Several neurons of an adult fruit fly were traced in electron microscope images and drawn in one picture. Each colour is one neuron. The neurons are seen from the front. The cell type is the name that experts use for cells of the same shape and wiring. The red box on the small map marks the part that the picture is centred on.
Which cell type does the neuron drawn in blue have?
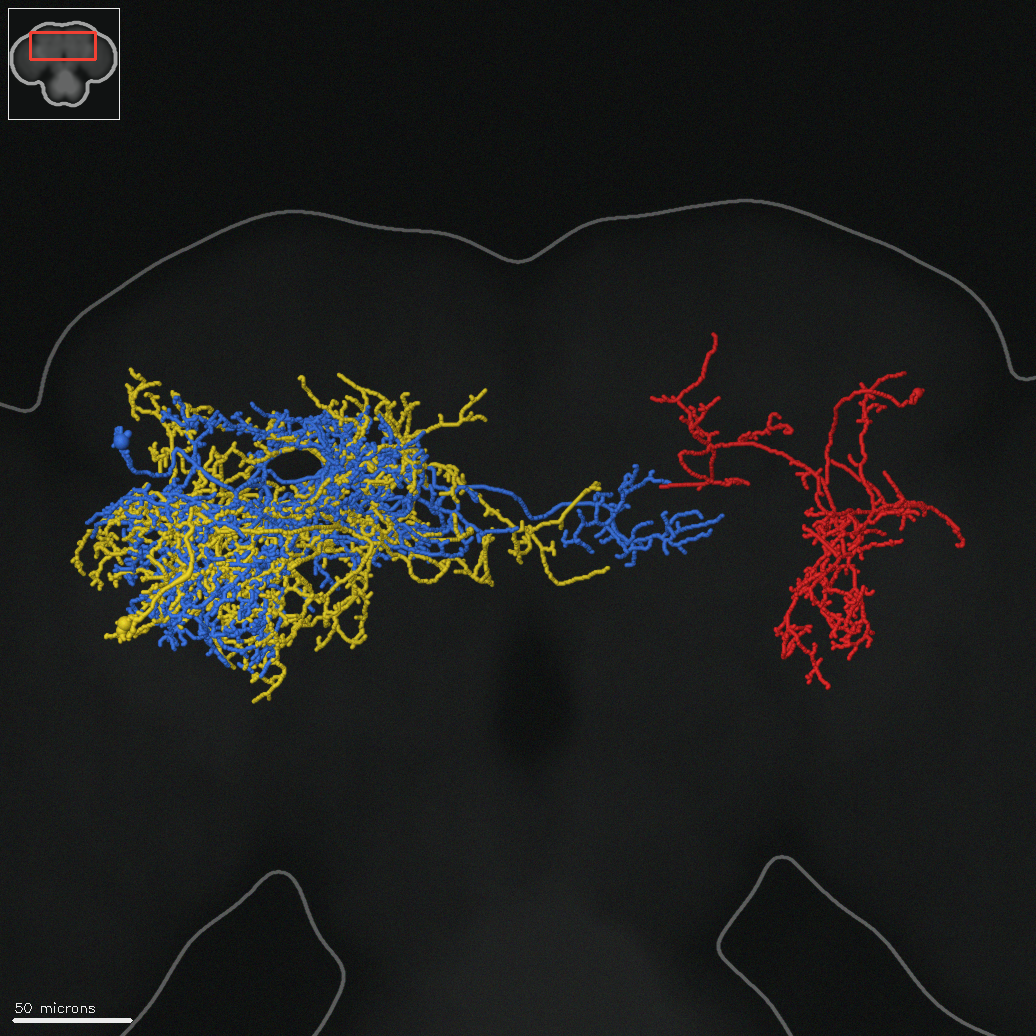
CL065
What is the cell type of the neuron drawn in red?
AVLP045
